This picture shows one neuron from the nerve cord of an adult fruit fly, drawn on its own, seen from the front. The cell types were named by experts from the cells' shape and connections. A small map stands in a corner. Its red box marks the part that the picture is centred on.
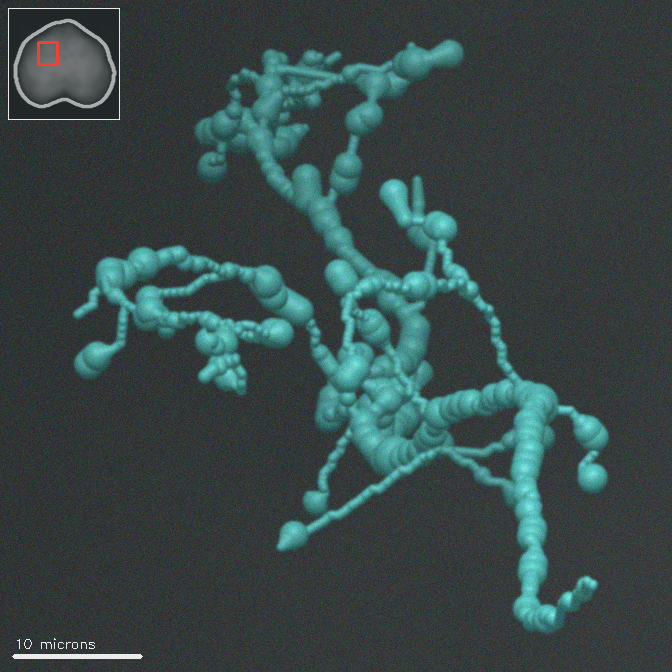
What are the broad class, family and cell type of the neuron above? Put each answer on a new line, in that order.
descending neuron
DNb
DNb02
